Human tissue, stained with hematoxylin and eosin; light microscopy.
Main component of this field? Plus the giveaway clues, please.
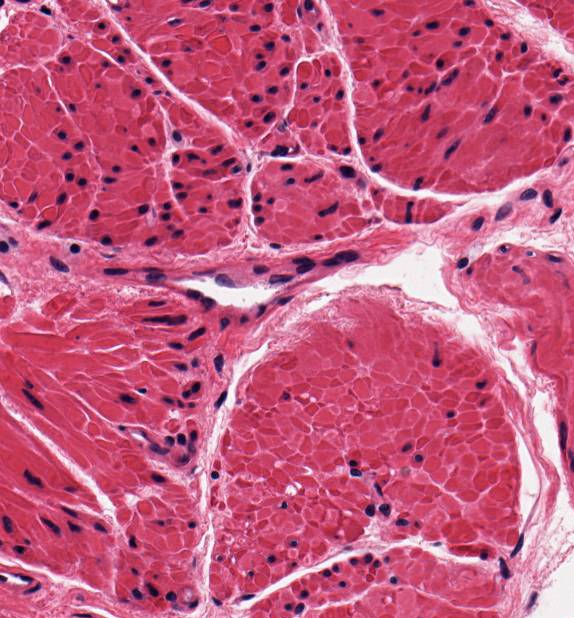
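The field mainly shows smooth muscle. It forms several large rounded bundles separated by thin septa of paler connective tissue. In the lower left bundle, cut lengthwise or obliquely, elongated cigar-shaped nuclei lie along the fibres.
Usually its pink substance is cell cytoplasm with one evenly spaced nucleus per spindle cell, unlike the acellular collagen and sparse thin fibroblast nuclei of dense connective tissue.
Throughout, the cytoplasm is evenly pink with eosin, and no cross-striations are visible.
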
